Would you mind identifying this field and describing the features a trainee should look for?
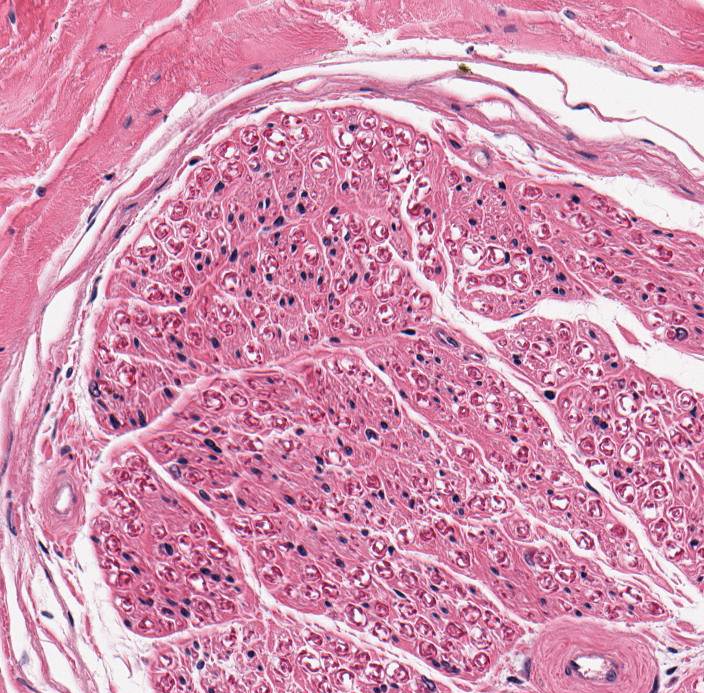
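This is a nerve fascicle, the large rounded bundle filling most of the field from the centre to the lower right. Its fibres are cut across, so look at the many small round profiles: each has a small central pink dot inside a pale clear ring.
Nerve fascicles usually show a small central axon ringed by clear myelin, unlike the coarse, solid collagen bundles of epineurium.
Thin pale septa also divide the bundle into several smaller groups of fibres.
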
